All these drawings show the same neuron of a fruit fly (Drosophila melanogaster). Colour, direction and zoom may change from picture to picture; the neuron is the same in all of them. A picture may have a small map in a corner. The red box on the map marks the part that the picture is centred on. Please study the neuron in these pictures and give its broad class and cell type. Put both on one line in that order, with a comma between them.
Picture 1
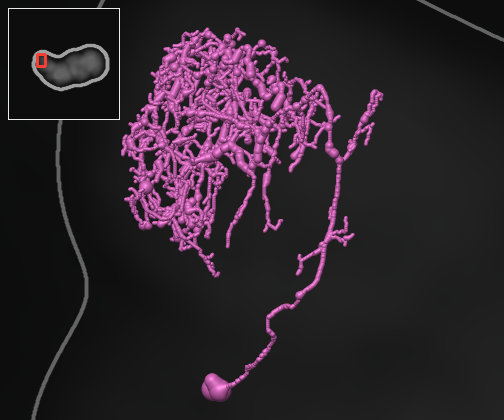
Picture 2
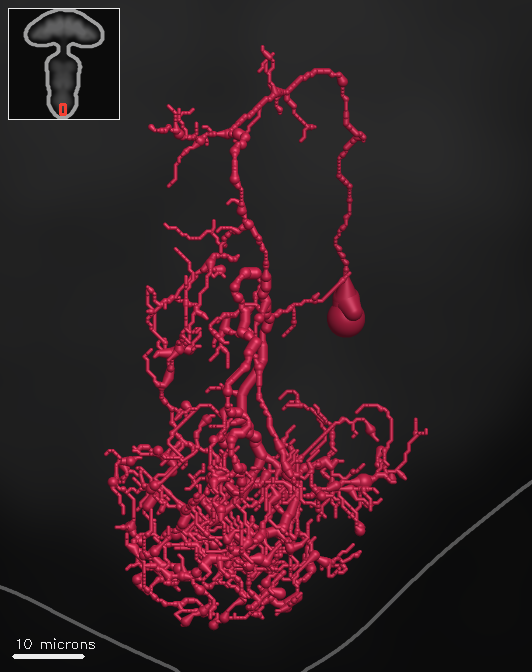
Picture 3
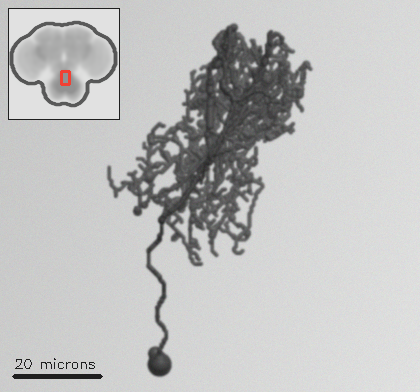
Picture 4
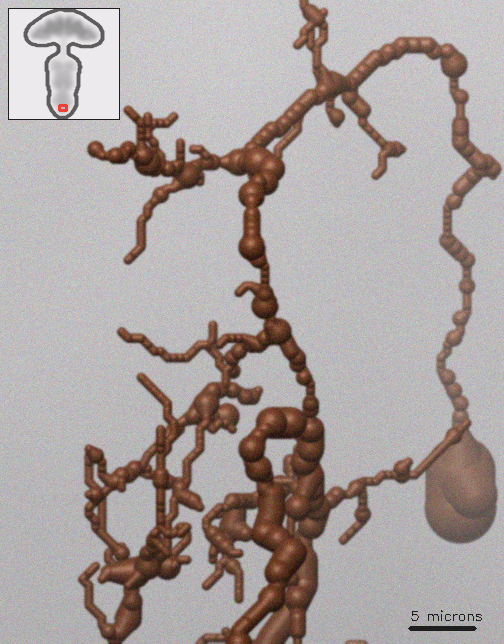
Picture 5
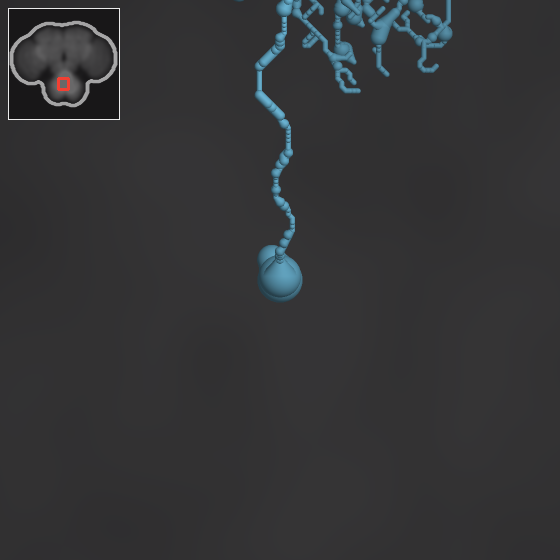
nerve-cord intrinsic neuron, INXXX239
